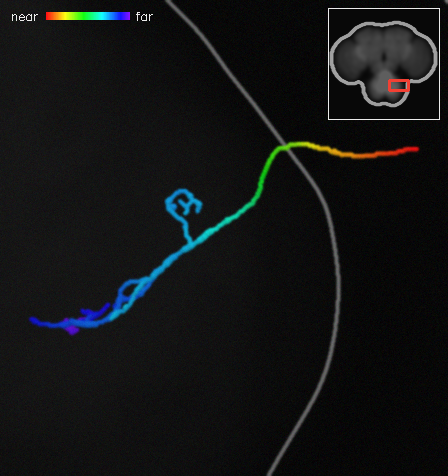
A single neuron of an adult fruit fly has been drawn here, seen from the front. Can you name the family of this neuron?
class mechanosensory tactile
